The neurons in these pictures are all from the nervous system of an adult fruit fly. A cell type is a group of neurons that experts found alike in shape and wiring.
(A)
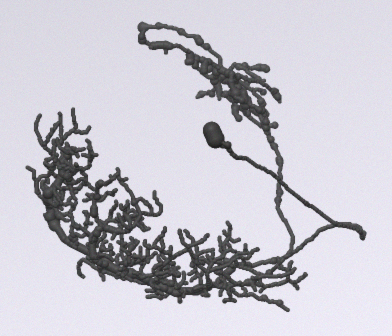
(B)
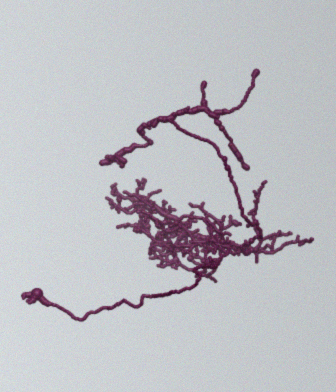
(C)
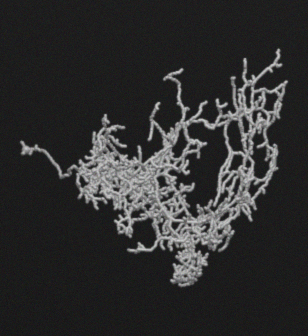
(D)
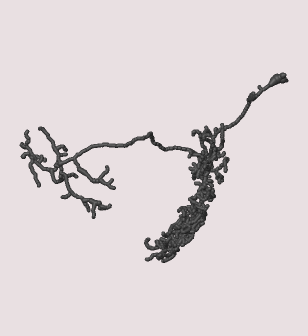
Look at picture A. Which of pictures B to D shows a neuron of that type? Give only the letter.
D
